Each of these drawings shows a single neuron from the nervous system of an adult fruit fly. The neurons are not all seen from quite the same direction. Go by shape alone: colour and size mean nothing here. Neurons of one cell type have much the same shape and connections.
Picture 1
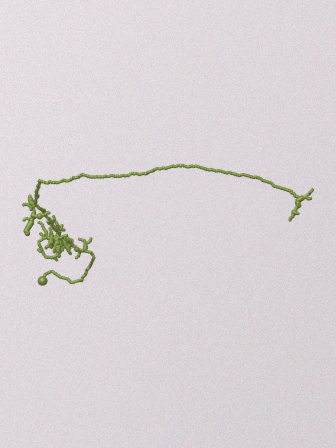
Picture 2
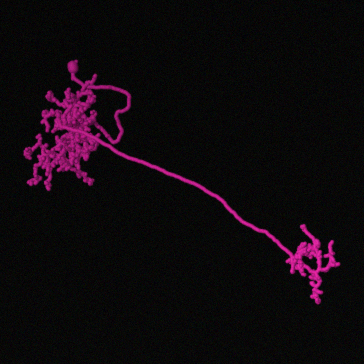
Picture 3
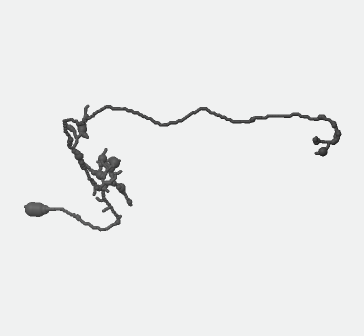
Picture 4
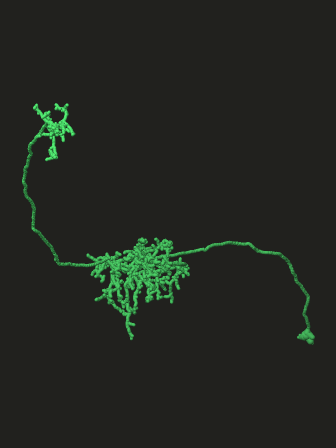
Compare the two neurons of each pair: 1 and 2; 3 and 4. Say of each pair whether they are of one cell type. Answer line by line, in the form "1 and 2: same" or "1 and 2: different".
1 and 2: different
3 and 4: different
